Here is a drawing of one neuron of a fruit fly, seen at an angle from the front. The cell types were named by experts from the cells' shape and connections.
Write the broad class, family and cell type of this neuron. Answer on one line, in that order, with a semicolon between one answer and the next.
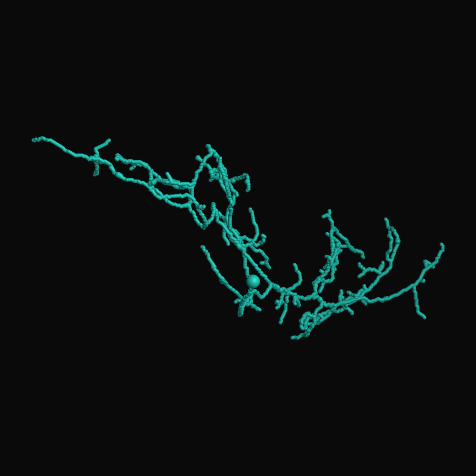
central-brain intrinsic neuron; hemilineage LALa1_anterior; LAL056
